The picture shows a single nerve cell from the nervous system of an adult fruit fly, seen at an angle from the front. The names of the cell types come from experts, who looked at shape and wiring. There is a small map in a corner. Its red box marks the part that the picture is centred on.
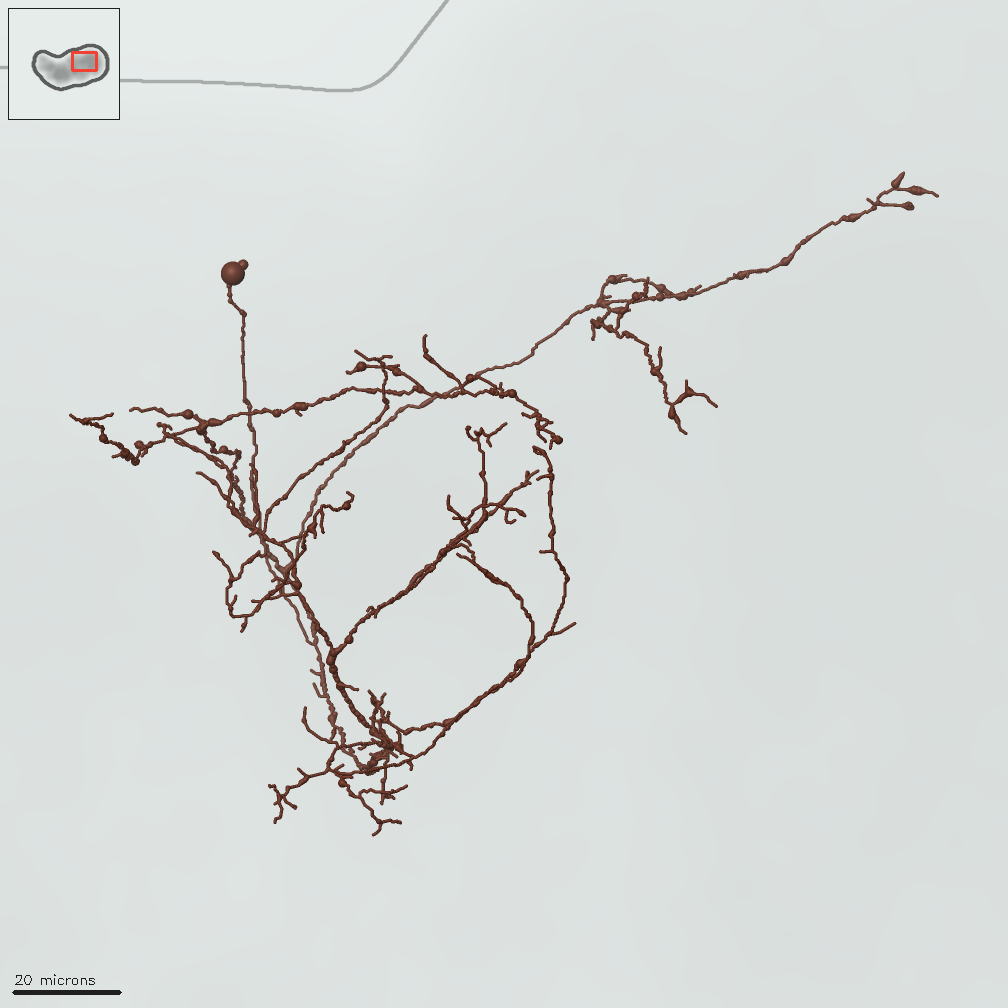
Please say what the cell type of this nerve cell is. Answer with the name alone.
CRE090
